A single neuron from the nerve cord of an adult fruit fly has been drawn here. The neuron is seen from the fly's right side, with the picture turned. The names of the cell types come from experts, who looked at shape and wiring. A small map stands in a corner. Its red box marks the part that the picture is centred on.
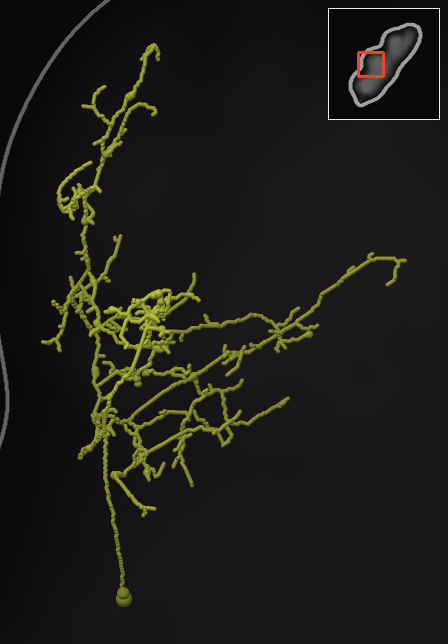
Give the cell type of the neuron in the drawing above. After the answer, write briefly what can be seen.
Its cell type is IN09A081. Its broad class is nerve-cord intrinsic neuron. Dozens of branch ends can be seen. In this view it is taller than it is wide.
